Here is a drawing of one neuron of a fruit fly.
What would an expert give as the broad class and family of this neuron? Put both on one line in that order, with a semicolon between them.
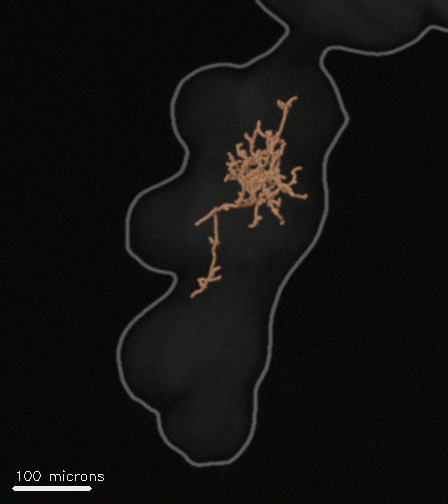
nerve-cord intrinsic neuron; hemilineage 07B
